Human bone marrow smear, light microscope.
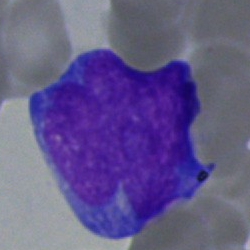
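Blast, central cell. Its outline is irregular and angular, with bumpy edges along the top and right. The nucleus fills most of the cell, and its fine, evenly spread chromatin gives it a delicate purple texture. A single small black dot sits in a pointed cytoplasmic tip at the lower right.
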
